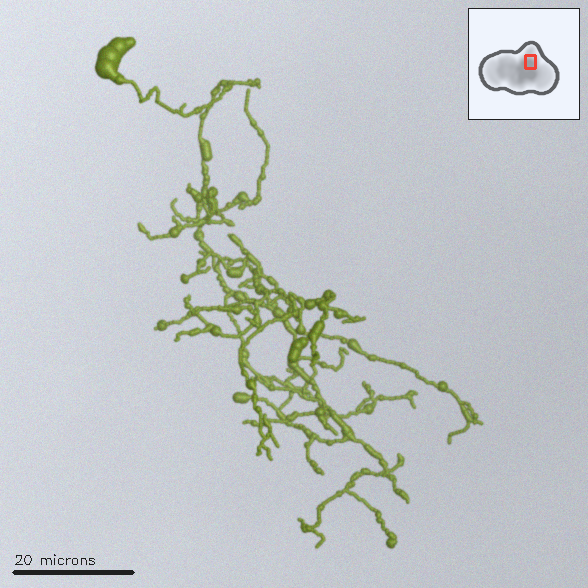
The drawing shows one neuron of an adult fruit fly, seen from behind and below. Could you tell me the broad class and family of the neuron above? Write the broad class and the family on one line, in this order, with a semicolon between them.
central-brain intrinsic neuron; hemilineage SLPpm1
